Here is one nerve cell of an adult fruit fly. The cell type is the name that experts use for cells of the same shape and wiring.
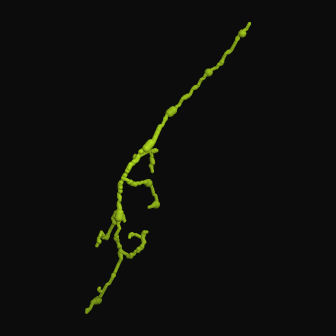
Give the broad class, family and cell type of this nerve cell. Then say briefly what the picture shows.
It is a sensory neuron entering the nerve cord. The name of its family is class mechanosensory tactile. Its cell type is SNta29. The drawing shows no cell body. There are a dozen or fewer branch ends.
